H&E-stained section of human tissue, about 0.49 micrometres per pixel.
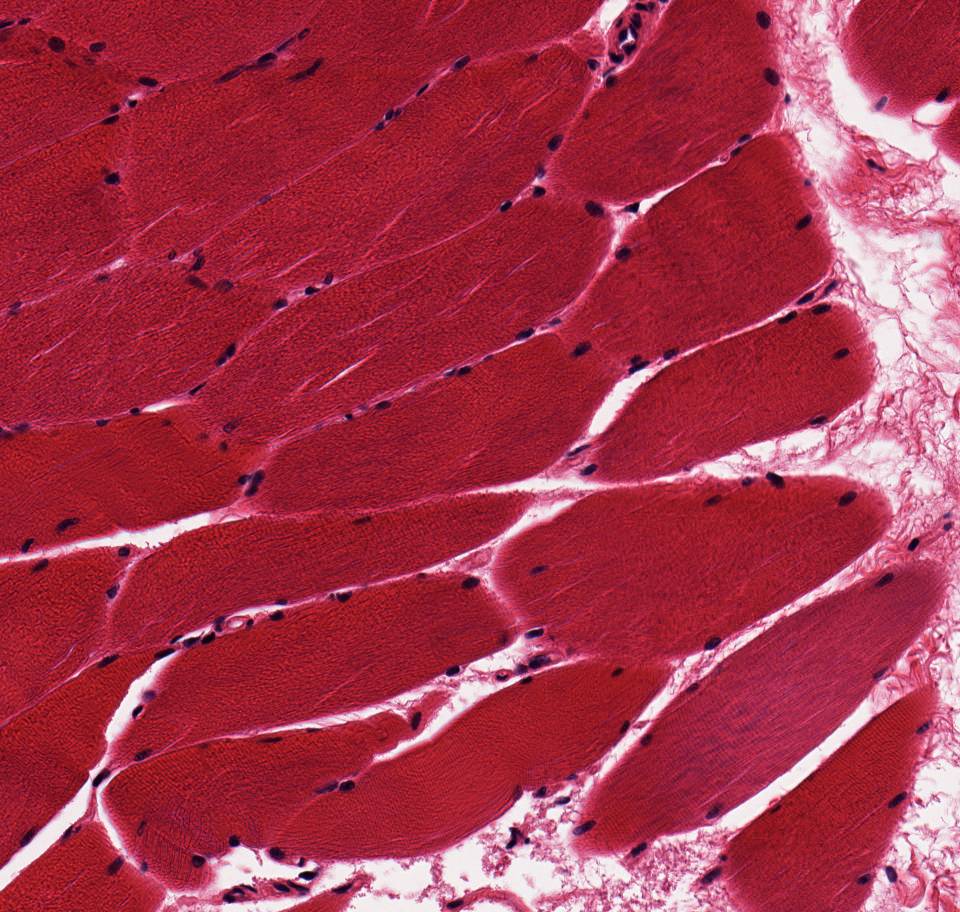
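Skeletal muscle, where you can see the fibres running as separate, unbranched cylinders, their cytoplasm a deep, even red. Notice the nuclei sitting at the fibre edges, just under the surface, dark, flattened and elongated along each fibre.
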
